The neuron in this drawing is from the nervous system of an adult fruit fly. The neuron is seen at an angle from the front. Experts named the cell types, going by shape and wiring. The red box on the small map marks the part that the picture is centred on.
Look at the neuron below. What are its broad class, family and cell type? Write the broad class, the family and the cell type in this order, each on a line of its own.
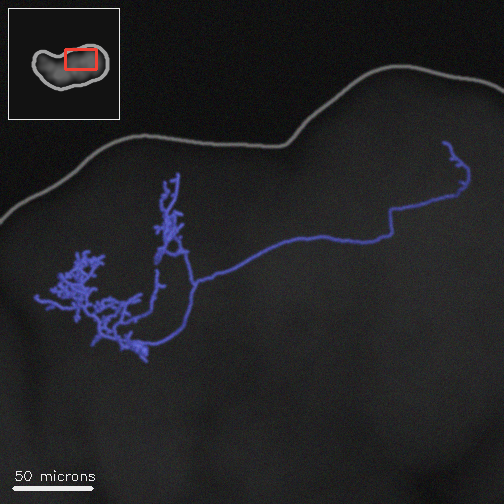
central-brain intrinsic neuron
hemilineage VLPl&d1_dorsal
LHAV7b1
